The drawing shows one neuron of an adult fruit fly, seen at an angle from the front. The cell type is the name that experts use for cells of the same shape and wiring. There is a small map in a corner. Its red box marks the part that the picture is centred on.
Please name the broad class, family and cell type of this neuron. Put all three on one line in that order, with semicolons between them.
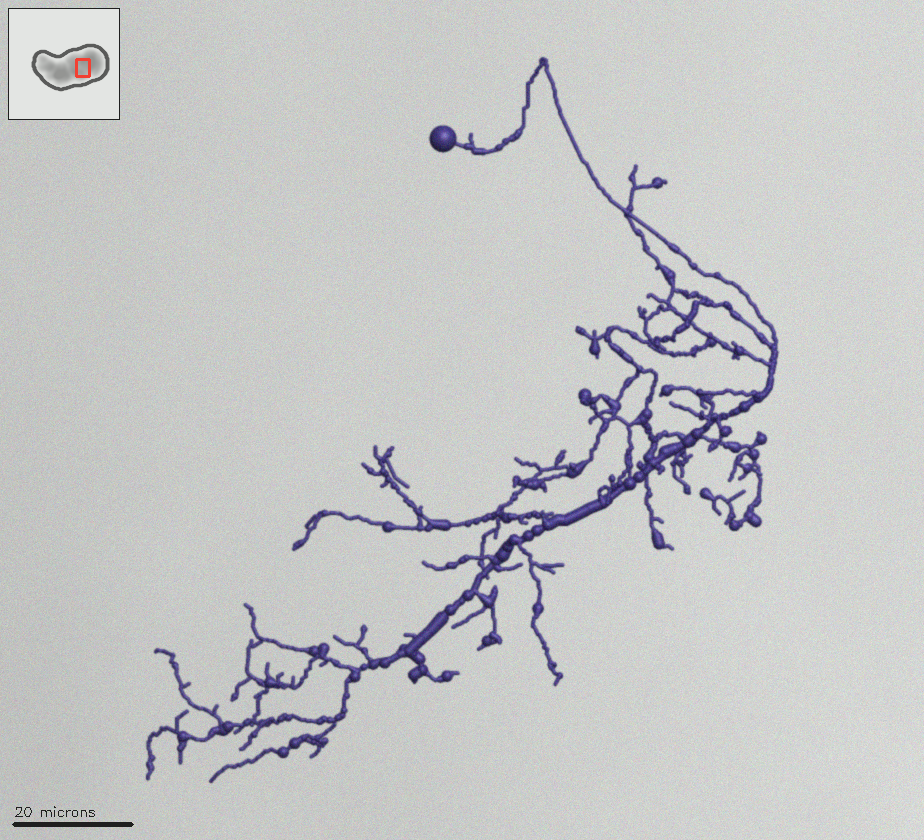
central-brain intrinsic neuron; hemilineage DM5_ventral; CB1282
